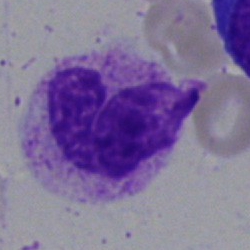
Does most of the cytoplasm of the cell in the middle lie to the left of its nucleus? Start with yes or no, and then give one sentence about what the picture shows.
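Yes. The cytoplasm forms a rim that is widest at the lower left of the cell.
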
